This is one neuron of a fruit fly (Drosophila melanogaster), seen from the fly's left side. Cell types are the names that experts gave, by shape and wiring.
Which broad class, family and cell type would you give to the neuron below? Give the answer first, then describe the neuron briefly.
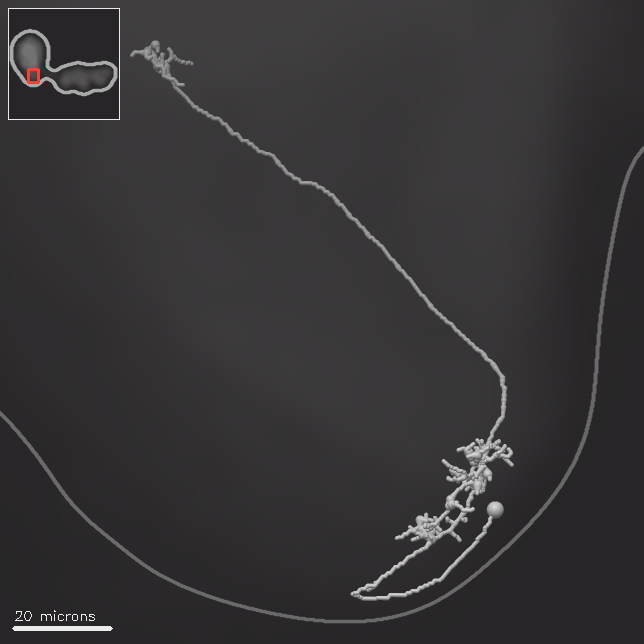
This is an optic-lobe intrinsic neuron. The family is Tm. It is of cell type Tm29. The cell body can be seen at the lower right of the picture. From top to bottom in the picture it spans about 120 microns.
